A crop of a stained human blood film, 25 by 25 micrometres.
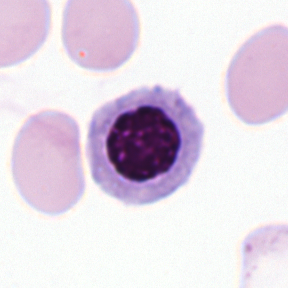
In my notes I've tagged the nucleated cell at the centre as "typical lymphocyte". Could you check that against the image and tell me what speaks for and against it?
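Not a typical lymphocyte: this nucleated cell is a normoblast.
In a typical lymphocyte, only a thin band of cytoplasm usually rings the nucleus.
Here the nucleus, about 7 micrometres across in a cell about 10 micrometres across, fills only about 40% of the cell's area, with cytoplasm showing on every side, which counts against typical lymphocyte.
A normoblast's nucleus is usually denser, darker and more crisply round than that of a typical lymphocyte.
This nucleus is round in outline, with dark purple, coarsely clumped chromatin, which suits normoblast.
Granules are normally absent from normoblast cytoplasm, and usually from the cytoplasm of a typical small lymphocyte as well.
The lack of distinct granules therefore fits both names. The cytoplasm is pale lilac-blue and free of vacuoles.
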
